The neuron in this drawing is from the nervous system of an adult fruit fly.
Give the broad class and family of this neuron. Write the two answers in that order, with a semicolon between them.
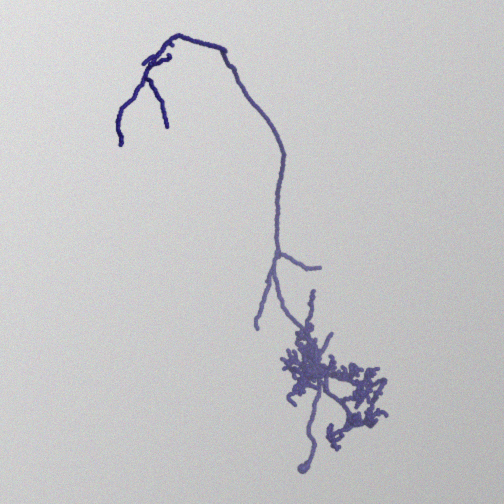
central-brain intrinsic neuron; hemilineage VLPl&p2_lateral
